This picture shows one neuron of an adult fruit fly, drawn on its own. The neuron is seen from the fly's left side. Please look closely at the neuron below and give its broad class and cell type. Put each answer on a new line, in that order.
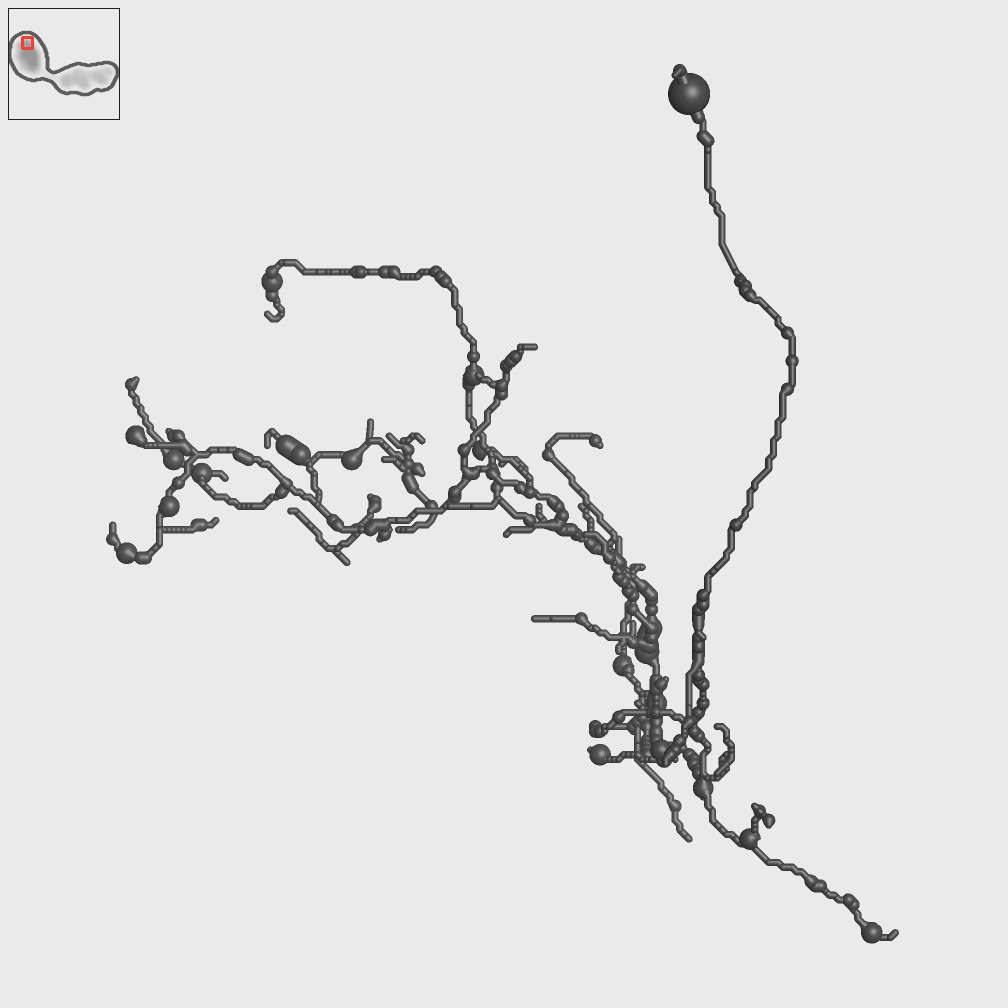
central-brain intrinsic neuron
CB1532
